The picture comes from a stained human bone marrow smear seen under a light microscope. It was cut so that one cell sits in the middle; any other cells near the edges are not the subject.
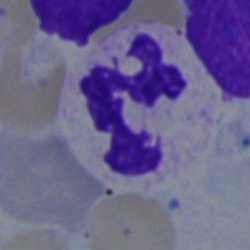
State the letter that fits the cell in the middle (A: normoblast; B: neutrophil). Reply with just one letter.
B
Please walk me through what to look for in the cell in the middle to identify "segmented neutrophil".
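Granules fit a segmented neutrophil: fine, faint lilac, scattered through the cytoplasm.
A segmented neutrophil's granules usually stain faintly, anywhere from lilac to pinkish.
Cytoplasm plentiful, pale pinkish-lilac. Outline round and smooth. Chromatin dark purple, coarsely clumped.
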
